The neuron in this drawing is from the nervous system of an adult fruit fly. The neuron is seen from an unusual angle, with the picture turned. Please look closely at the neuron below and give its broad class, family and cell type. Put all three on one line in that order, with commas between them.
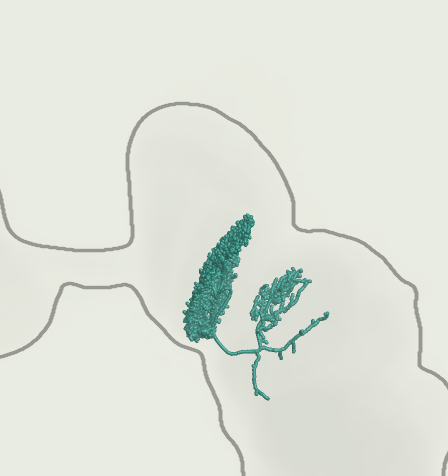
visual projection neuron, LoVP, LoVP102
